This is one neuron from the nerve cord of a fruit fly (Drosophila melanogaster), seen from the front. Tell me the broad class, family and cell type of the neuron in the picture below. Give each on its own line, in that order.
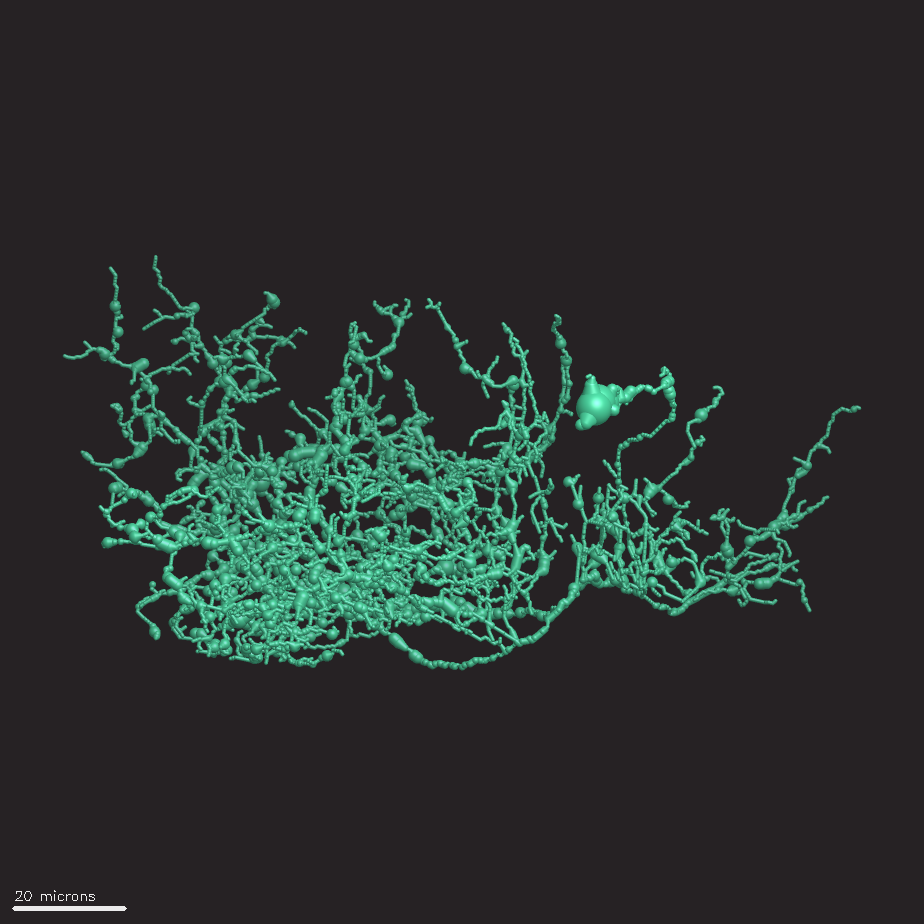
nerve-cord intrinsic neuron
hemilineage 09B
IN09B005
